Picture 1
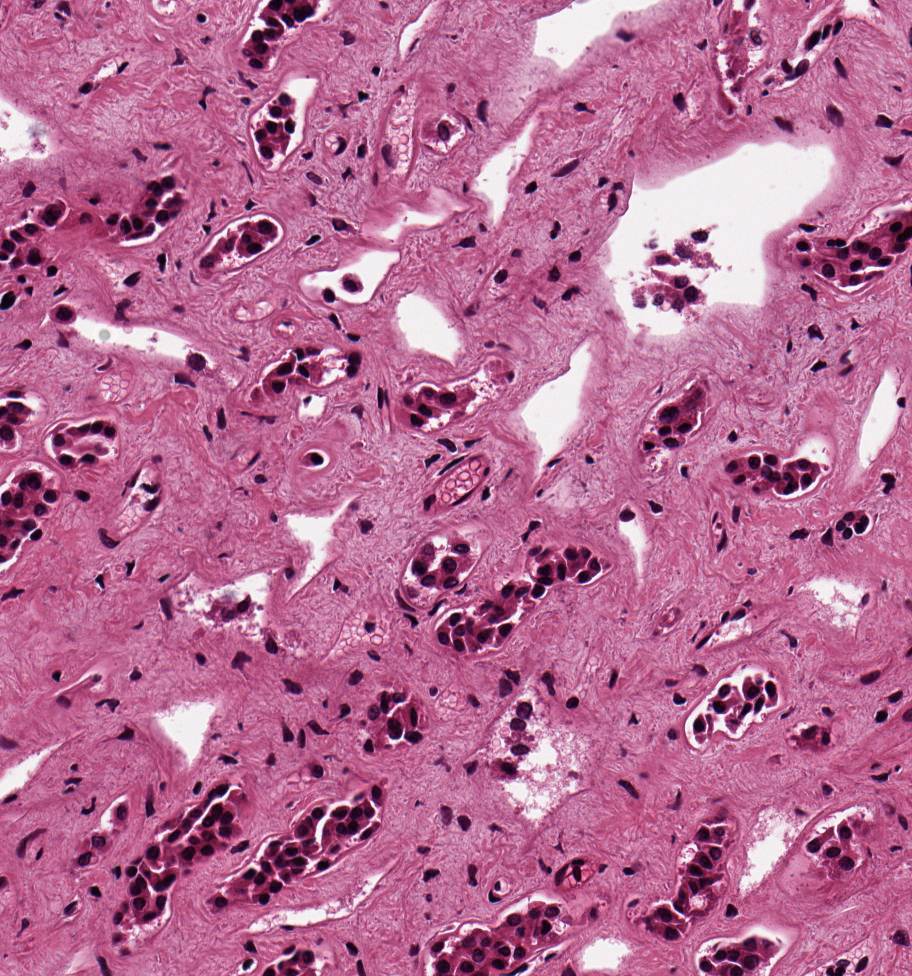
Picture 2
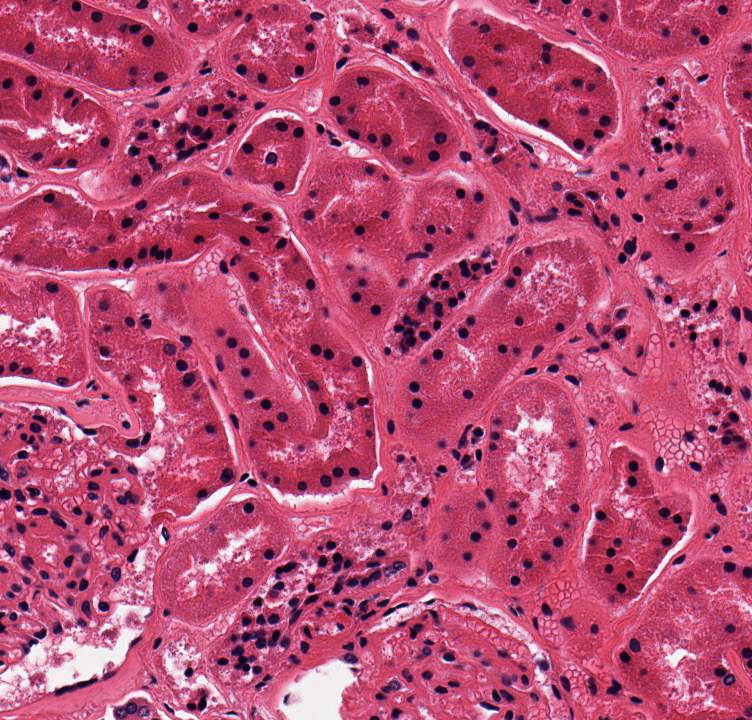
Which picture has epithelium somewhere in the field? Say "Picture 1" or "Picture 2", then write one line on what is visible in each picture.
Picture 2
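What picture 1 shows: No surface epithelium or gland lining is present anywhere in the field.
What picture 2 shows: Most tubules are lined by cells with abundant, granular, strongly eosinophilic cytoplasm.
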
